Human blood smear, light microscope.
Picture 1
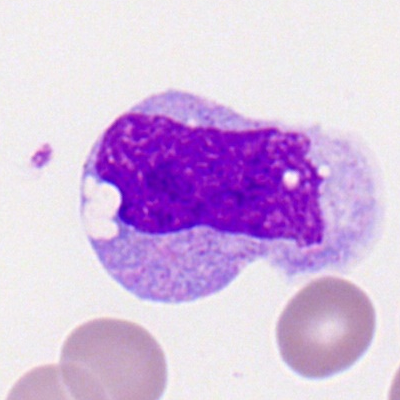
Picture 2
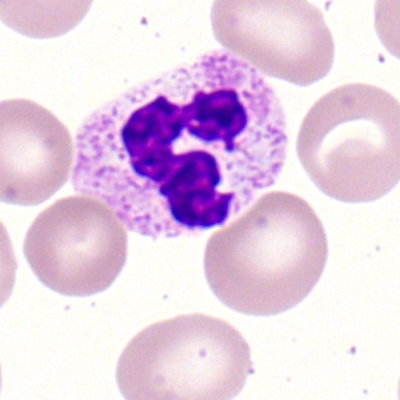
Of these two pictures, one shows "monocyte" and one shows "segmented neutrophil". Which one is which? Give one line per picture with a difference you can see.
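Picture 1: monocyte. A cluster of clear vacuoles sits against the left end of the nucleus.
Picture 2: segmented neutrophil. No vacuoles are seen in the cytoplasm.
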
